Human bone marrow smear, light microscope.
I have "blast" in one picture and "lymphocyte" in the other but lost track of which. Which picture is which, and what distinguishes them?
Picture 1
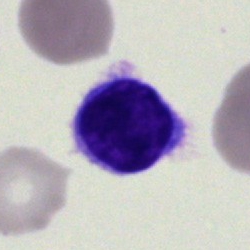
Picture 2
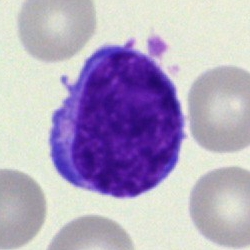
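Picture 1: lymphocyte. Picture 2: blast. Lymphocyte chromatin dense, dark purple, faintly mottled.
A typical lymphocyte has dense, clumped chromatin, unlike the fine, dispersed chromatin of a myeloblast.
No distinct nucleolus seen.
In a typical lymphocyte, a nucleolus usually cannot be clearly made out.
No cytoplasmic granules; small ragged projections at top and right edges. Red cells nearby, none touching. Blast outline roughly round to oval. Cytoplasm a deep blue rim, widest on the left; no distinct granules. Small irregular projections on the upper edge. Small purple fragments just beyond the upper right edge.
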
